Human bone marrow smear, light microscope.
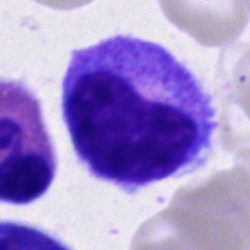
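Promyelocyte, the central cell in a stained bone marrow smear. Its outline is roughly oval, though the edge looks slightly irregular and ragged. The nucleus seems indented, notched on its upper side. Blue-purple cytoplasm forms a band mostly above and to the right of the nucleus, and it shows fine purple stippling.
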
